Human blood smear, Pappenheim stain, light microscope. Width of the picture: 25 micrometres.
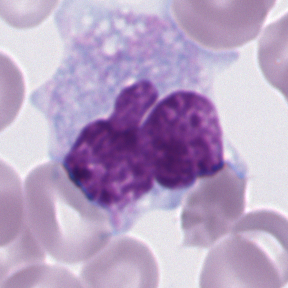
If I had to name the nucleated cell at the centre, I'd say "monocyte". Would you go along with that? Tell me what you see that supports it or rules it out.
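Yes, monocyte is a good call here. What settles it is the cytoplasm: abundant and pale grey-blue.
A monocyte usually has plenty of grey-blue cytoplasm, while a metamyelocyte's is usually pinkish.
Most of it sits above the nucleus, which lies in the lower part of the cell. No nucleoli are visible.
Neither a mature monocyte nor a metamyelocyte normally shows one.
So that point fits both. Fine pink-purple granules are scattered through the cytoplasm, and the outline is irregular, with several angular, pointed projections. Red cells touch the lower edge.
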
